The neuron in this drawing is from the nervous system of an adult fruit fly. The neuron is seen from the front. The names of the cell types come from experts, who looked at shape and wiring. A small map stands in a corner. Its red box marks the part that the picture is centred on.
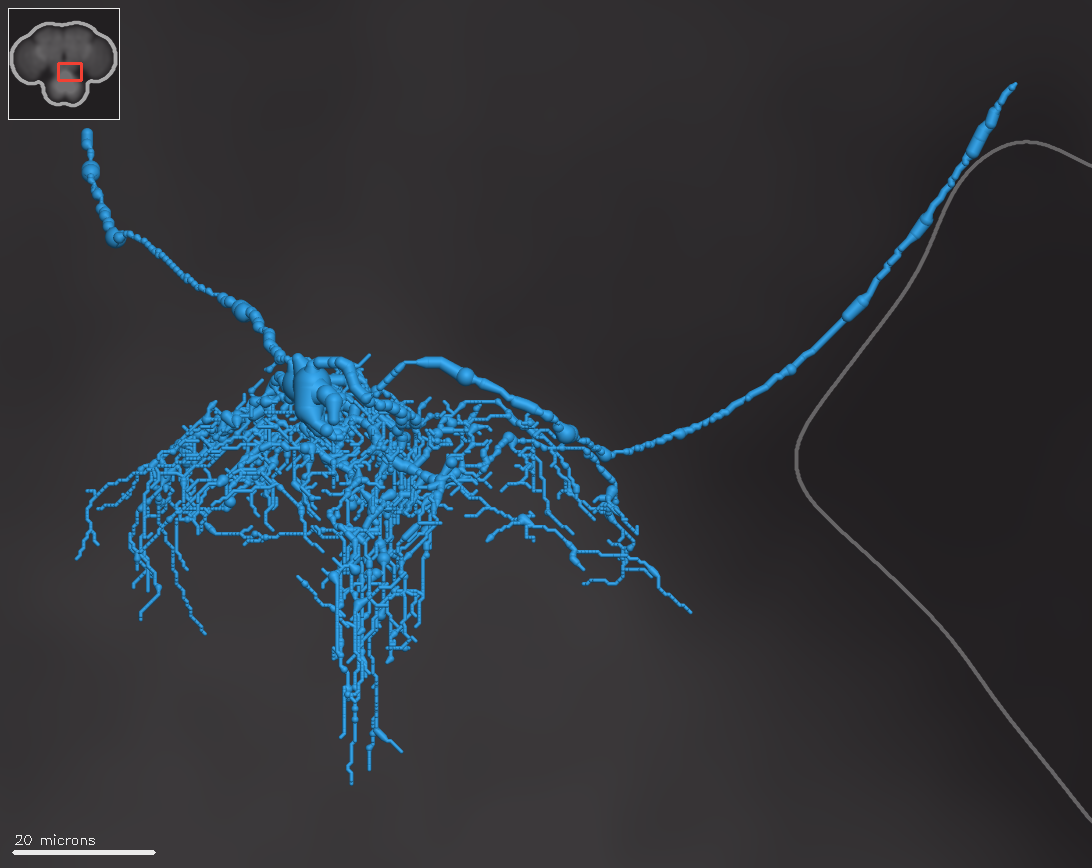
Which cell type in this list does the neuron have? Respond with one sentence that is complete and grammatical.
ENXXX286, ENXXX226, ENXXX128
By its cell type, the neuron is ENXXX128.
